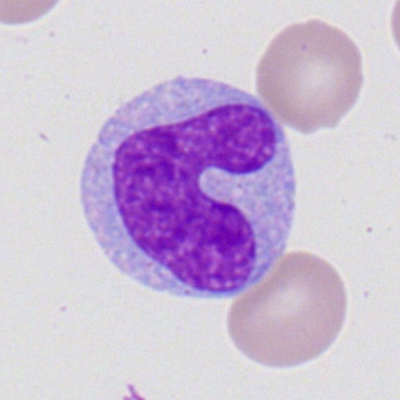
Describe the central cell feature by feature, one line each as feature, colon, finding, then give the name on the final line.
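Outline: round and smooth, as you can see
Nucleus: folded into a kidney shape, deeply notched on the right
Nucleoli: none to be seen
Cytoplasm: fine, faint pinkish-lilac granules
Name: monocyte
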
